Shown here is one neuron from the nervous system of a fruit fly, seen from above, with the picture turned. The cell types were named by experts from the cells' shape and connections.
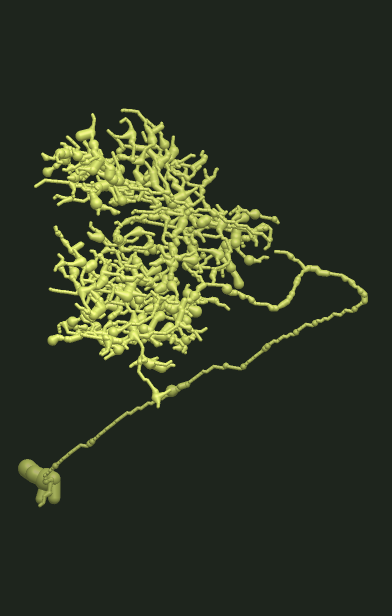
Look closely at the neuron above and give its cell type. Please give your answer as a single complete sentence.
The cell type for the neuron is Pm10.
